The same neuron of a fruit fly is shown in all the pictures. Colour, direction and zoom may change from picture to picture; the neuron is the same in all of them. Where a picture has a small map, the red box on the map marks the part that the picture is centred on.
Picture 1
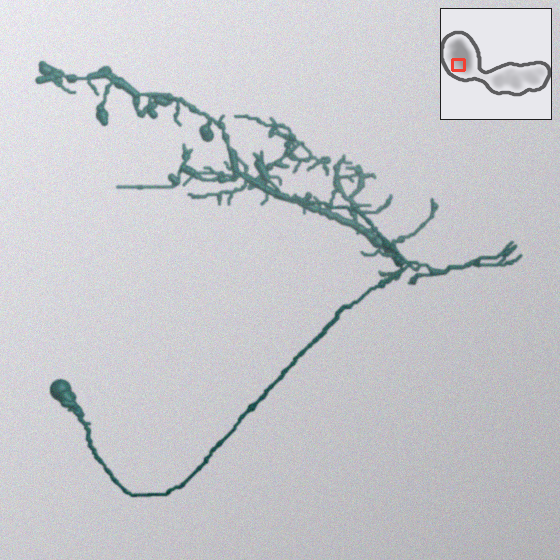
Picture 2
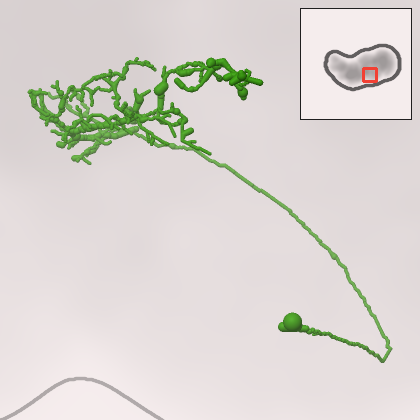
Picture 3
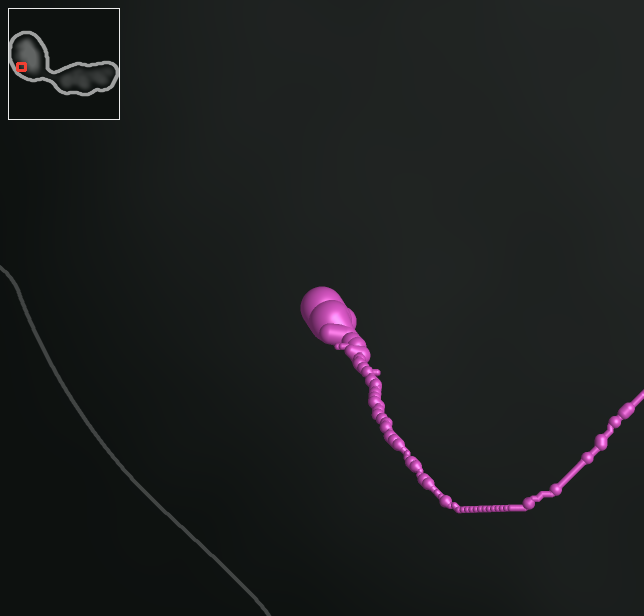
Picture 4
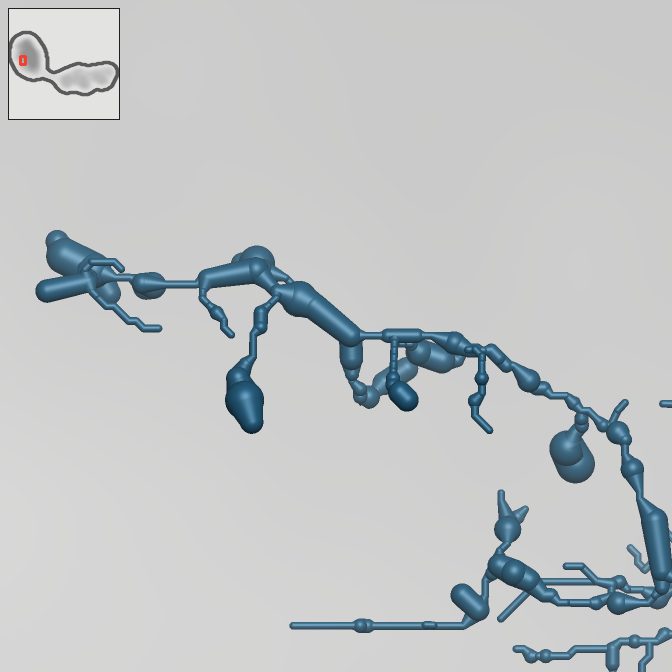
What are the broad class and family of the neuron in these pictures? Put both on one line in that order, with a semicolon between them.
central-brain intrinsic neuron; hemilineage MD3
